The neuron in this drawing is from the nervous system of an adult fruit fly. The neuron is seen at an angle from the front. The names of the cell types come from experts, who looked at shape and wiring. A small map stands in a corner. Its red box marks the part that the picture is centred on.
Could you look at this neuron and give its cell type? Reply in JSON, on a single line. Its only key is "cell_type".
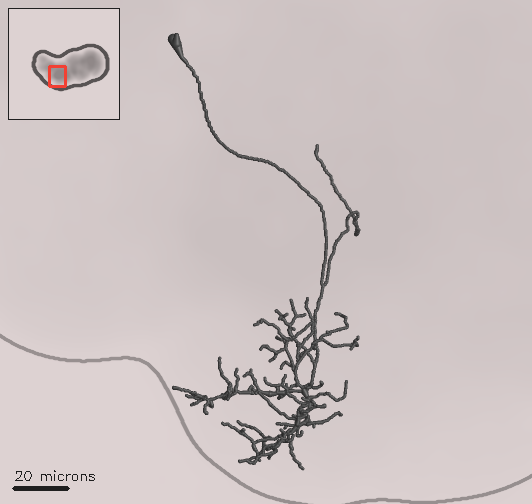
{"cell_type": "IN23B043"}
